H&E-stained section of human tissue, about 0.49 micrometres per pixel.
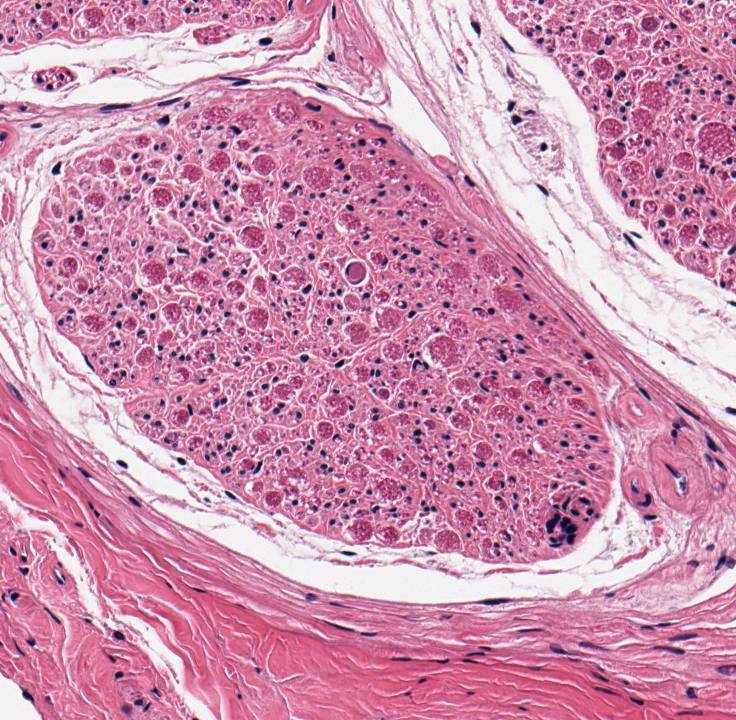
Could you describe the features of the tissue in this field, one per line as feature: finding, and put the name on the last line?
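Bundles: one large oval bundle of fibres centrally, part of a second similar bundle at upper right
Fibres: cut across, round profiles of varying size with pink cores
Nuclei: small, dark, oval, scattered evenly among the fibres
Below the bundle: dense pink wavy fibrous tissue with spindle-shaped nuclei
Tissue: tibial nerve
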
